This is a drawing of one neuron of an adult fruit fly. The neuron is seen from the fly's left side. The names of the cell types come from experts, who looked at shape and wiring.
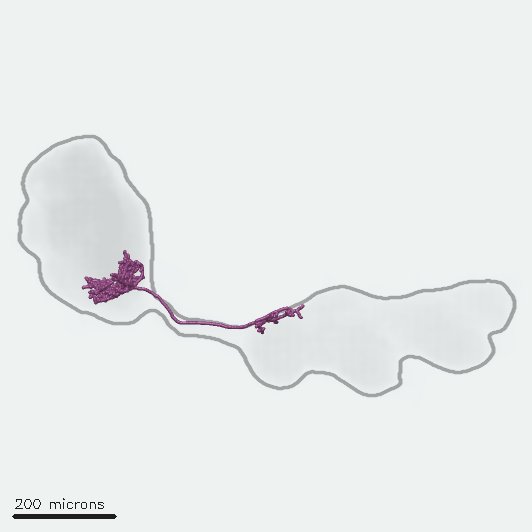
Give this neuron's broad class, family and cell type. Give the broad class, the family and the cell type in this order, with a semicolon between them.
descending neuron; DNg; DNg73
